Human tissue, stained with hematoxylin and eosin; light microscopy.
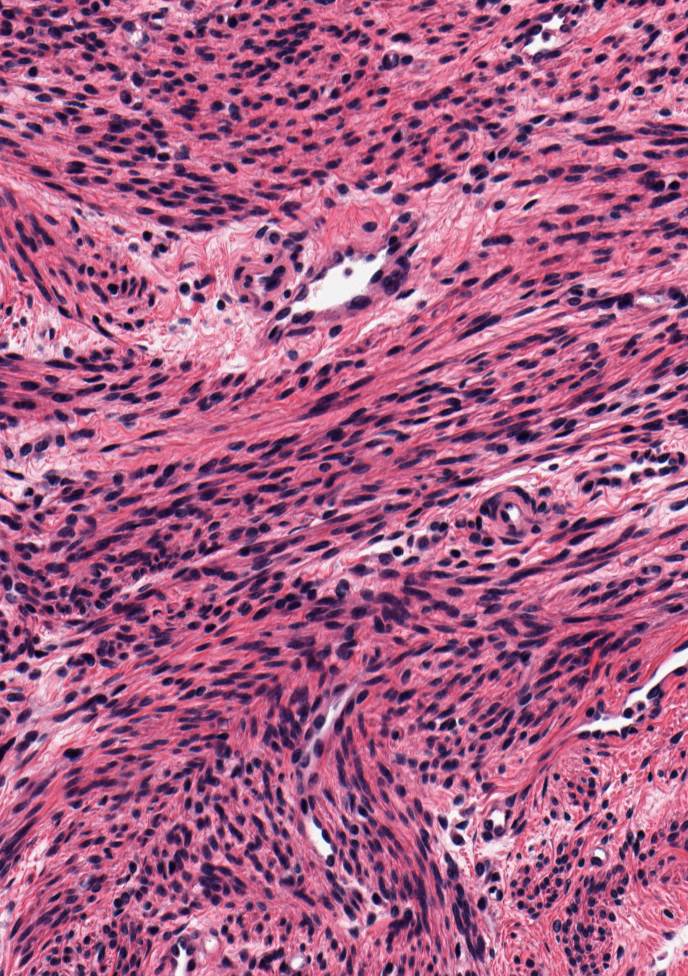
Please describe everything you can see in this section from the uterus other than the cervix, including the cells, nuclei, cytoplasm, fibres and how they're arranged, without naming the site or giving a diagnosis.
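See how spindle cells fill the whole field, in fascicles that sweep along and cross one another in different directions. Through most of the field they are densely crowded, with little space between nuclei. Between them runs pink fibrillary collagenous material, looser and paler around the vessel in the upper centre. Just right of centre, notice a tiny round vessel with a thickened wall.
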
